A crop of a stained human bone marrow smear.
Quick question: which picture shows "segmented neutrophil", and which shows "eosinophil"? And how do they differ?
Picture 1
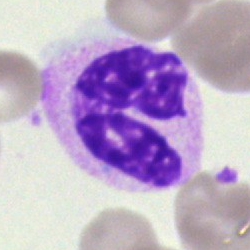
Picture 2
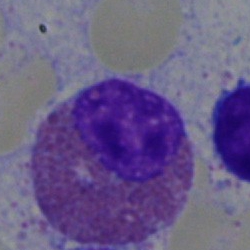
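Picture 1 shows a segmented neutrophil, and picture 2 shows an eosinophil. The segmented neutrophil has a roughly oval outline with a fairly smooth edge, whereas the eosinophil is roughly round.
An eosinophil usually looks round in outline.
In the segmented neutrophil the chromatin is dark purple and clumped with small pale gaps, no nucleoli can be seen, and the cytoplasm contains no vacuoles.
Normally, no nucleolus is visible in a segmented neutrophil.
In the eosinophil the nucleus lies off-centre towards the top of the cell, the chromatin is purple with darker clumps and paler patches, and the granules are reddish-purple.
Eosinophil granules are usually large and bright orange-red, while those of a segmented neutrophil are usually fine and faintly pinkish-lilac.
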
